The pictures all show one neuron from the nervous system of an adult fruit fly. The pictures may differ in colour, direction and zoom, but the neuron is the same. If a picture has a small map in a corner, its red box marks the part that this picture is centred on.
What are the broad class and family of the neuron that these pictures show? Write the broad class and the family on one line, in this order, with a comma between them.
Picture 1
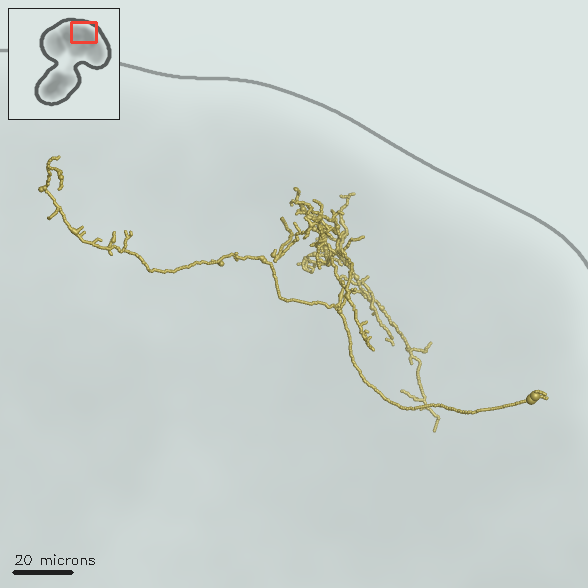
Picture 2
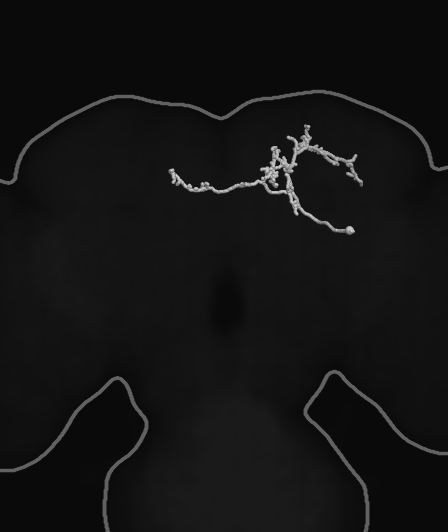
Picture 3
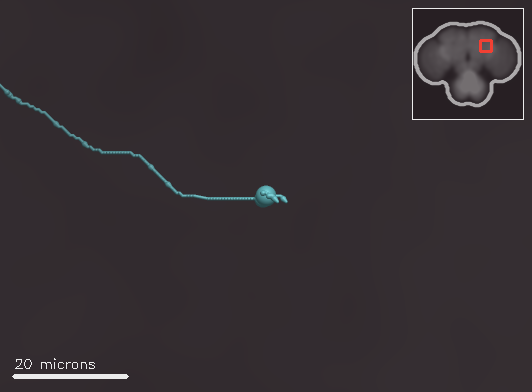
central-brain intrinsic neuron, hemilineage CREl1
